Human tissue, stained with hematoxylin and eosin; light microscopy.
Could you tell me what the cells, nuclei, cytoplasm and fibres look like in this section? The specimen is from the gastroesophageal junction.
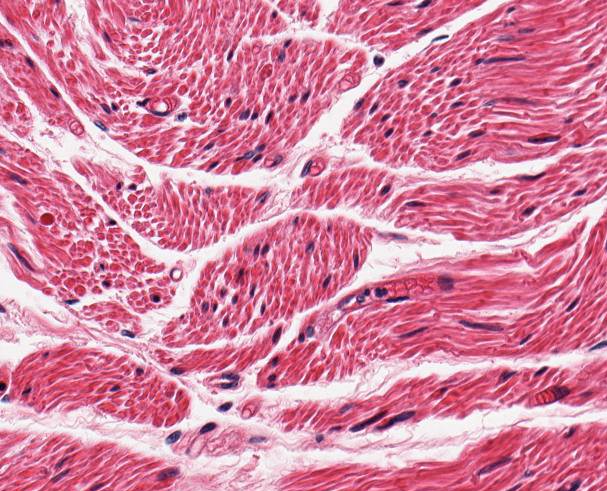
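Muscle bundles running in several different directions fill the field. In the upper left the bundles are cut across, showing many small rounded cell profiles. Where bundles are cut lengthwise, the nuclei are elongated, cigar-shaped and dark blue. Throughout, the muscle cell cytoplasm stains a strong, uniform pink.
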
